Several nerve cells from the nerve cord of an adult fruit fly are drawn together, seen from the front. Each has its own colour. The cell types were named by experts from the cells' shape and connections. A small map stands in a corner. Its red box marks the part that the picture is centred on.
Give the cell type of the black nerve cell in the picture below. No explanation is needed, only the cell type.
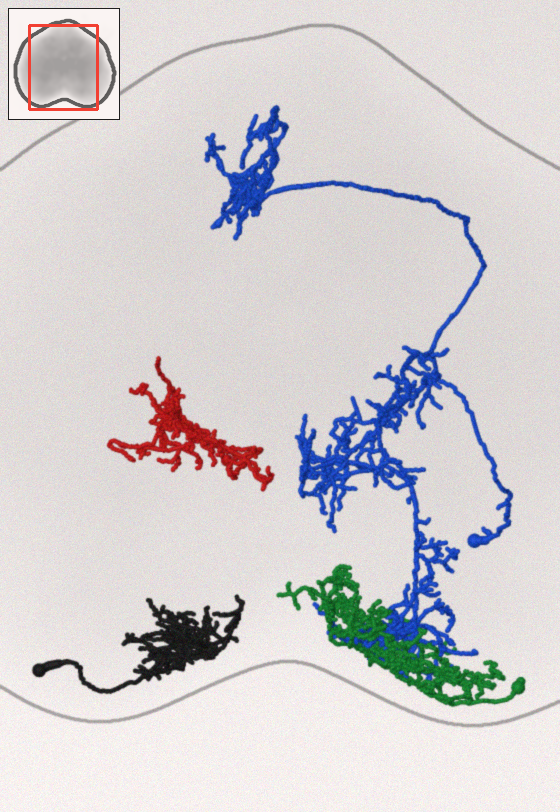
IN01B075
